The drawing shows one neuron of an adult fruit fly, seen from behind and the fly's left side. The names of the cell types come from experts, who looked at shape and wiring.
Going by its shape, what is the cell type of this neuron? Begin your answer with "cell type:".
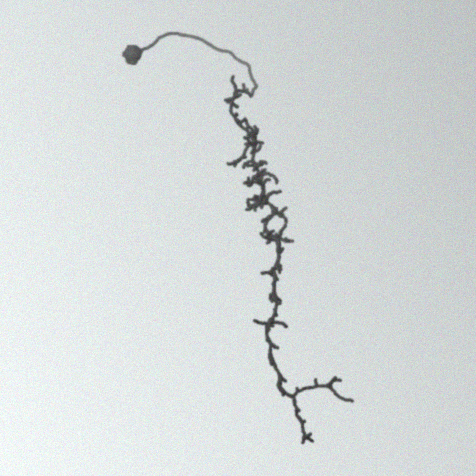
cell type: Dm3a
